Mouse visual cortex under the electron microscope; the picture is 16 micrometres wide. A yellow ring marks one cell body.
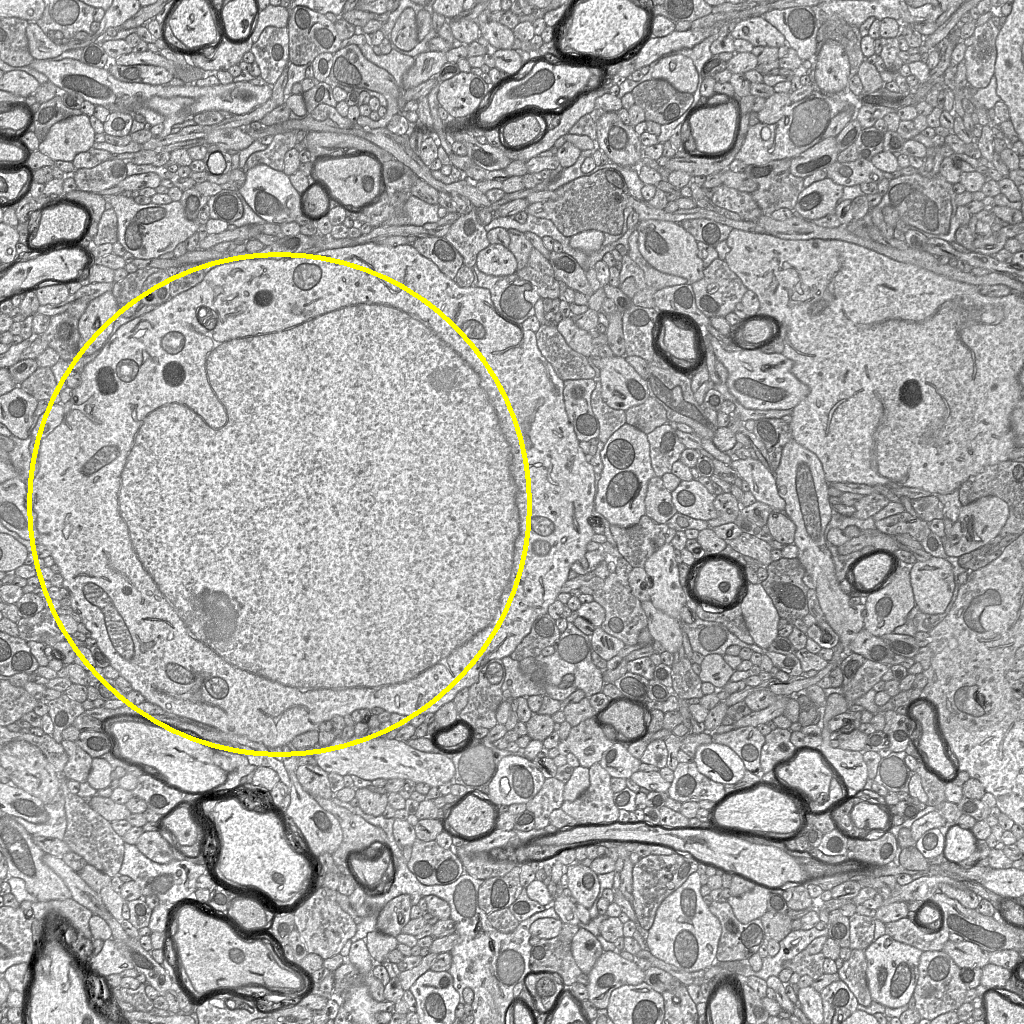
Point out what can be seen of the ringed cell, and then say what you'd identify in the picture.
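The large, roughly round nucleus fills most of the cell body. Note the single deep, narrow infolding of its envelope at the upper left. The rim of cytoplasm is wider on the left of the nucleus than on the right. Elongated mitochondria with visible cristae lie in the cytoplasm on that left side. The ringed cell is an excitatory neuron.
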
